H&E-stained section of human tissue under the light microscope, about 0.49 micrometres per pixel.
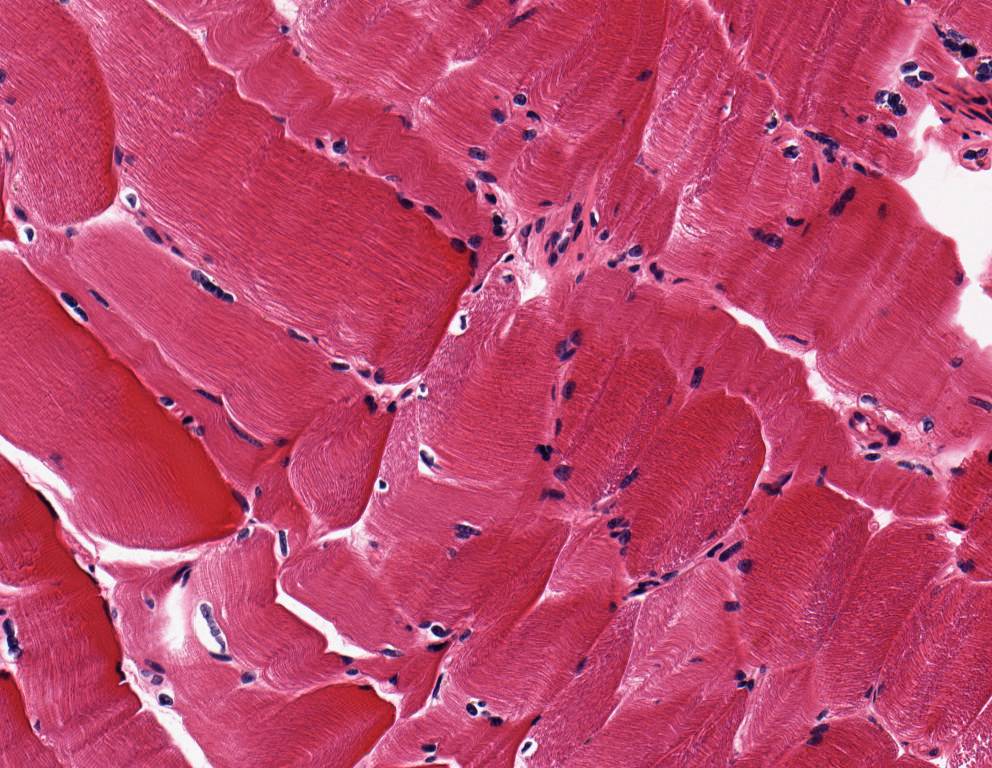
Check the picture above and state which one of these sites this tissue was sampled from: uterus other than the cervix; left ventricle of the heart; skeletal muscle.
skeletal muscle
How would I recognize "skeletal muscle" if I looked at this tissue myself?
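This is skeletal muscle.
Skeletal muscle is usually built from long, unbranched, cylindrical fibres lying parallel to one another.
That fits this field, where most fibres run the same way, diagonally from the upper left toward the lower right. Look too at the dark, elongated nuclei: they sit at the edges of the fibres, not in their centres. The fibre cytoplasm stains a deep pink-red, and there are no fat cells anywhere in the field.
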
